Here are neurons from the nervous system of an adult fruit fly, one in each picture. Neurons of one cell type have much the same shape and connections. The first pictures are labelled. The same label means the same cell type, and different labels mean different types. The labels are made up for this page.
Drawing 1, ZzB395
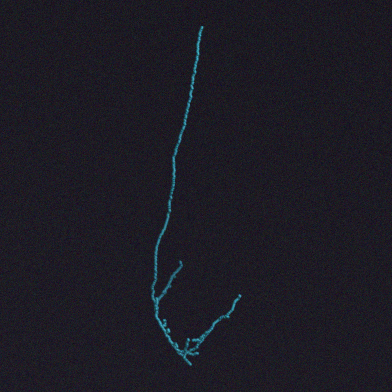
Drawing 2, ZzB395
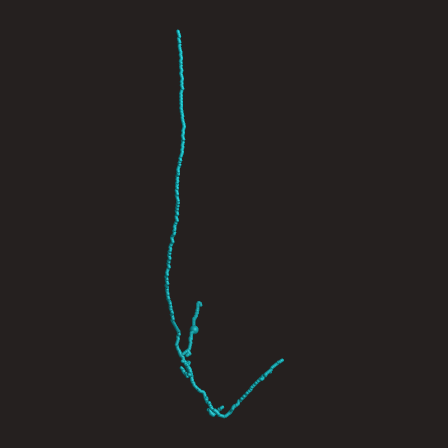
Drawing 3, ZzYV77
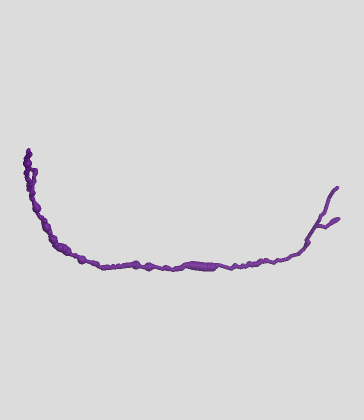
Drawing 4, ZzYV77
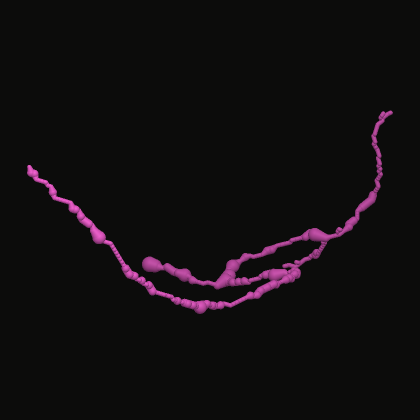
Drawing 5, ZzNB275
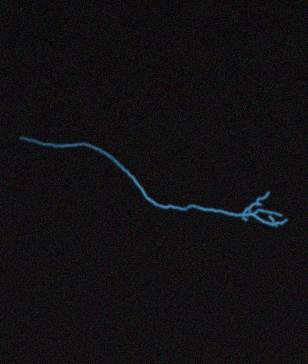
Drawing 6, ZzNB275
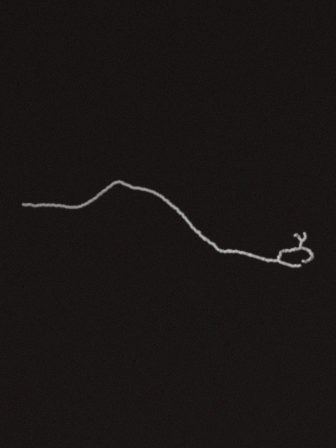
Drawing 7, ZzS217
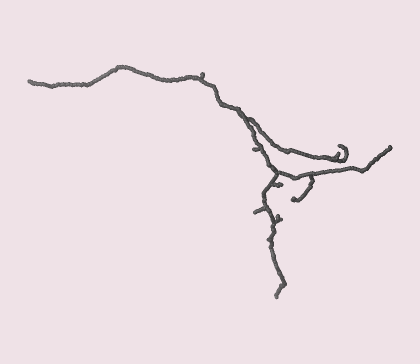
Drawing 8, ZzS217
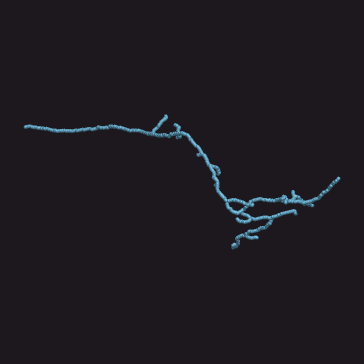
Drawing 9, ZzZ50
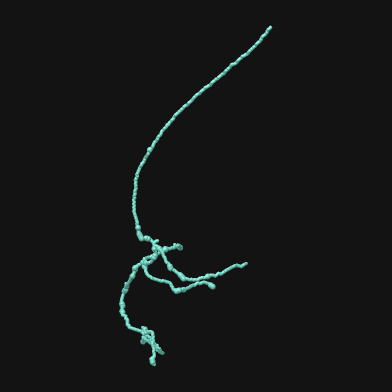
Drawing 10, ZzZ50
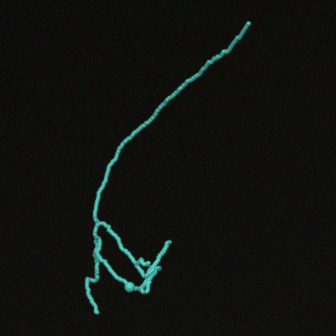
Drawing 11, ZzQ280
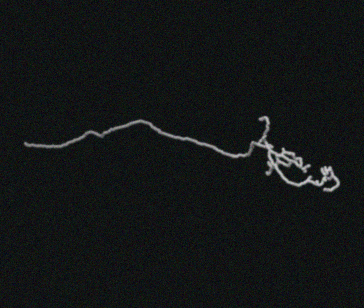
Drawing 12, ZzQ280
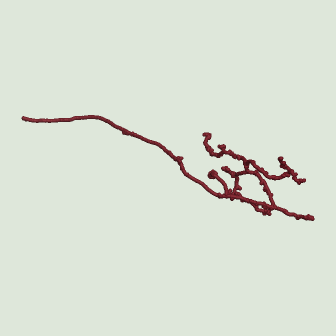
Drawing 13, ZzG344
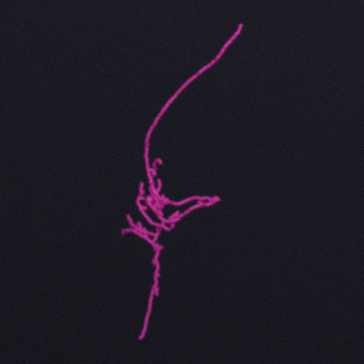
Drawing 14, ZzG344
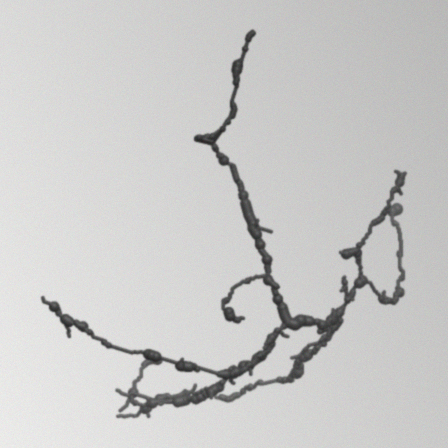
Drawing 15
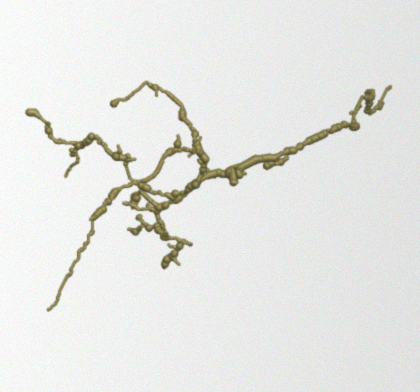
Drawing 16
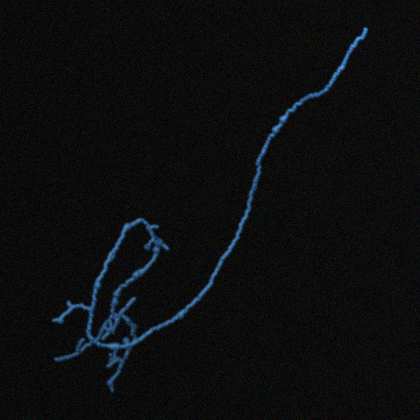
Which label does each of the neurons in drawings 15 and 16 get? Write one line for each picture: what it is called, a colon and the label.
15: ZzG344
16: ZzQ280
